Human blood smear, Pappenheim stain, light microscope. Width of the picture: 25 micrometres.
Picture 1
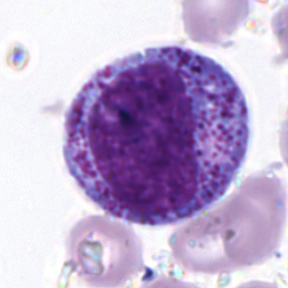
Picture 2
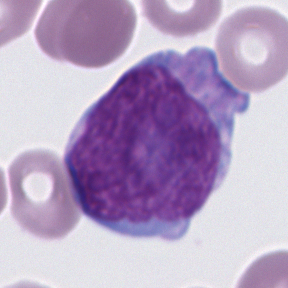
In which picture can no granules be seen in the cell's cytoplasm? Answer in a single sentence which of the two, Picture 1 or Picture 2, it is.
It is the cell in Picture 2 whose cytoplasm shows no visible granules.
